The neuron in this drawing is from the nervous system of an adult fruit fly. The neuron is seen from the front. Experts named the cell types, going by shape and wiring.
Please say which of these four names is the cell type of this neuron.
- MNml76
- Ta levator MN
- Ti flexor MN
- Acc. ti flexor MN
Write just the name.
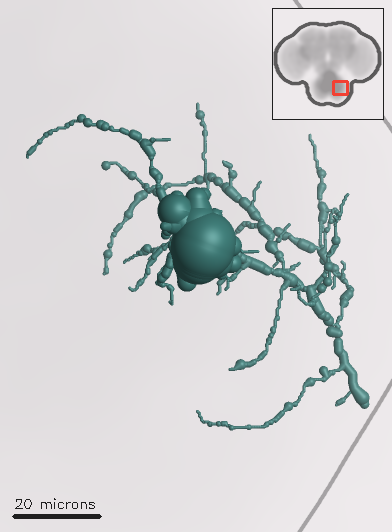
Ti flexor MN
